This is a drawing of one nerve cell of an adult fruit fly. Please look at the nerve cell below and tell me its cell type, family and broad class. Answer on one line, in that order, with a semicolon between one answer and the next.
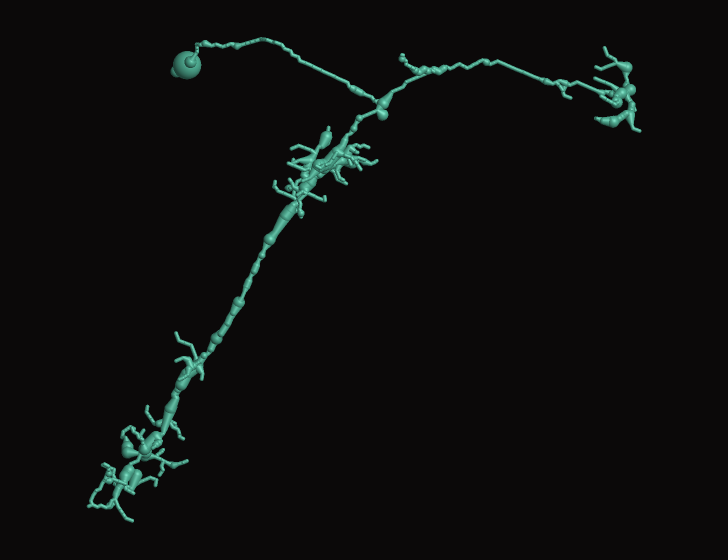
T2; T; optic-lobe intrinsic neuron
